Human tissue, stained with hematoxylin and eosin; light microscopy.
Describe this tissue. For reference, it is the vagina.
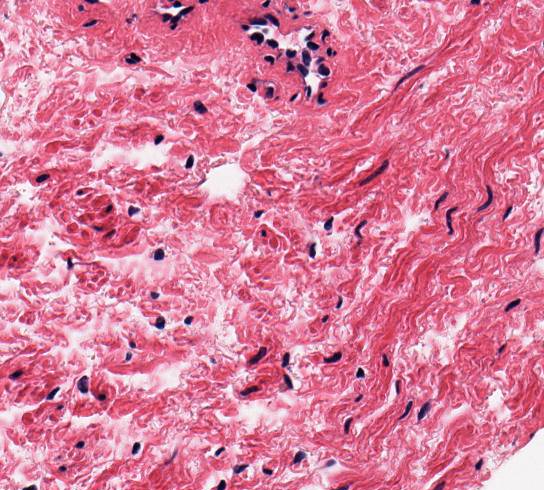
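Collagen bundles in the right part of the field are wavy and lie parallel to one another. Toward the left, the bundles are cut across or obliquely, so they appear as irregular clumps instead of long strands. Scattered nuclei are small, dark and mostly elongated; many are slender and wavy, resembling fibroblast nuclei. At top centre sits a small cluster of crowded dark nuclei.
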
